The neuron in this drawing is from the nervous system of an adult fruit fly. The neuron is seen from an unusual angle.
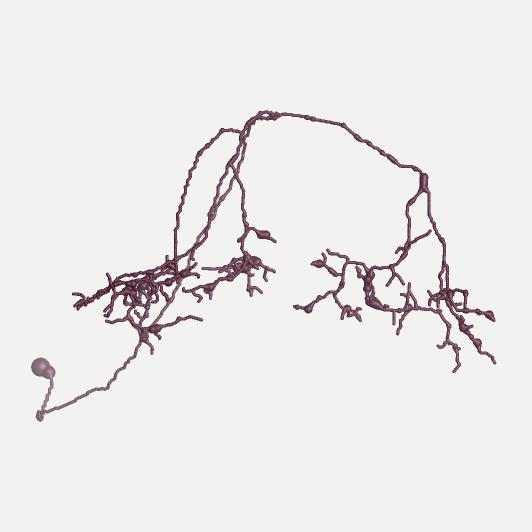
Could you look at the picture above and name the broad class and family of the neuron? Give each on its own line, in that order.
central-brain intrinsic neuron
hemilineage DM6_dorso_medial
